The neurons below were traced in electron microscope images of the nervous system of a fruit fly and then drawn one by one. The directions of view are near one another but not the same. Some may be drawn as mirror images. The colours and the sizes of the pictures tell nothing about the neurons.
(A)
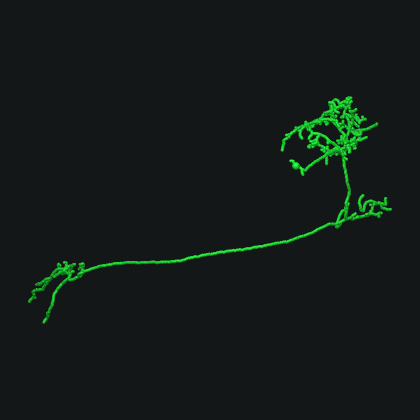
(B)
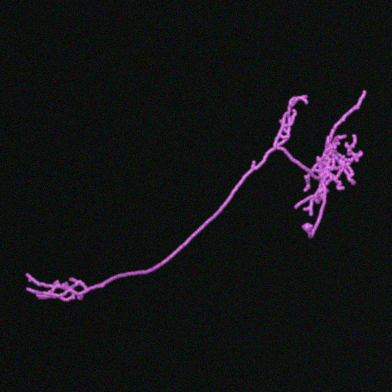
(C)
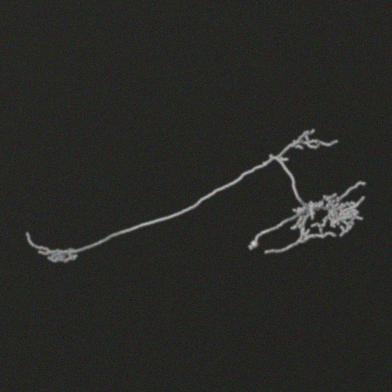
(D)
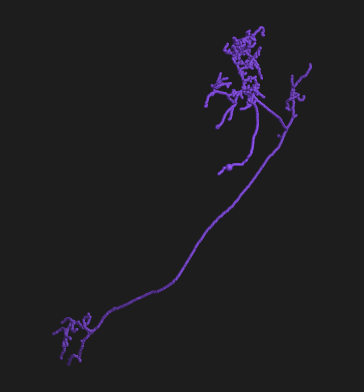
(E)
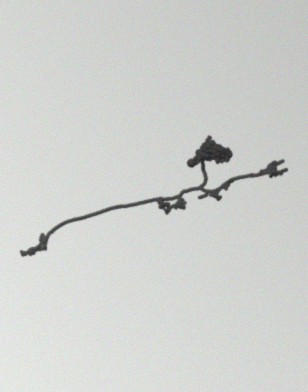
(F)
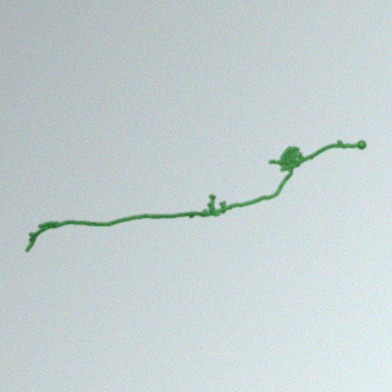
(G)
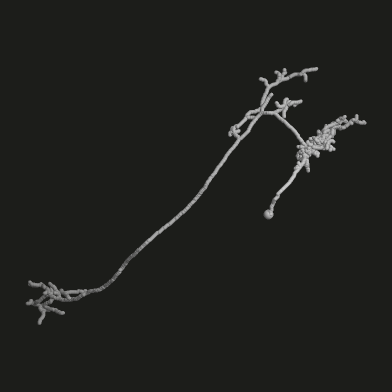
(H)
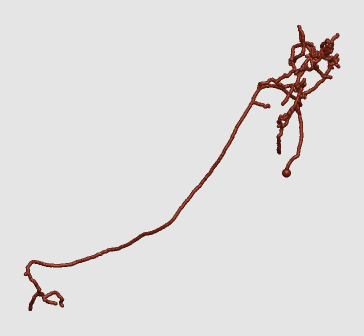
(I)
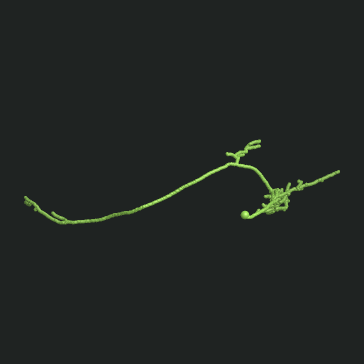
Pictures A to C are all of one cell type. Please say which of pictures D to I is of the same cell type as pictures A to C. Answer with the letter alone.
D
